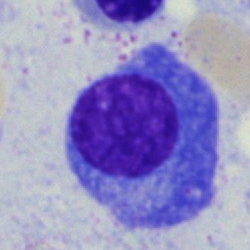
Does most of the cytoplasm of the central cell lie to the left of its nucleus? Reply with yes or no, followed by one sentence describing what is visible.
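No. The nucleus sits off-centre, toward the left side of the cell.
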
